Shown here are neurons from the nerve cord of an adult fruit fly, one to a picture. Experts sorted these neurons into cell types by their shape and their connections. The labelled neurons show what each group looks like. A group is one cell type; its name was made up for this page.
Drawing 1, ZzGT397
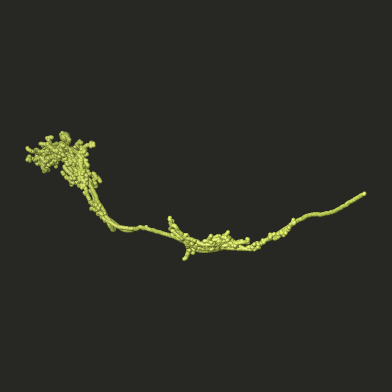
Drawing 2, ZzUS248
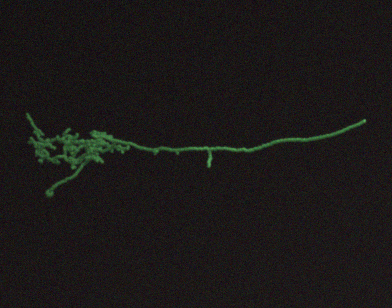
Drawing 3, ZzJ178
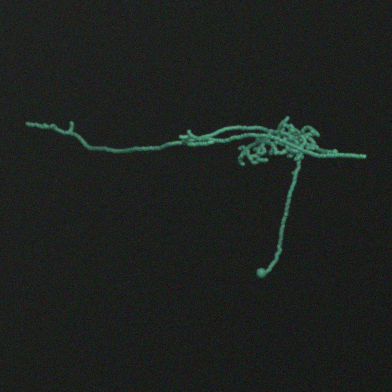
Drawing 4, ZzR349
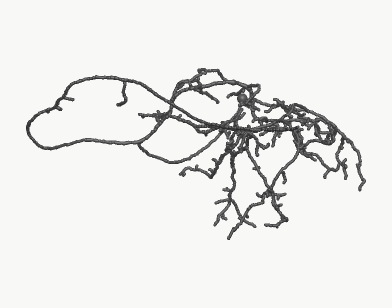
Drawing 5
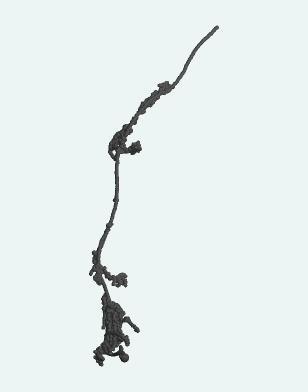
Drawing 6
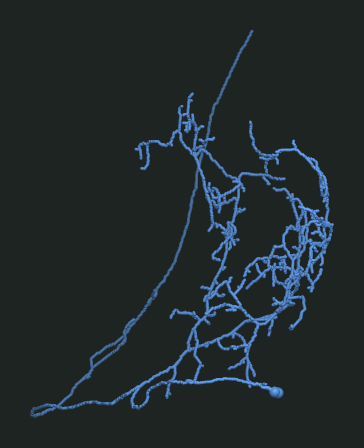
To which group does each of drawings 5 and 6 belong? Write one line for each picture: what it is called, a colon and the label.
5: ZzGT397
6: ZzR349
